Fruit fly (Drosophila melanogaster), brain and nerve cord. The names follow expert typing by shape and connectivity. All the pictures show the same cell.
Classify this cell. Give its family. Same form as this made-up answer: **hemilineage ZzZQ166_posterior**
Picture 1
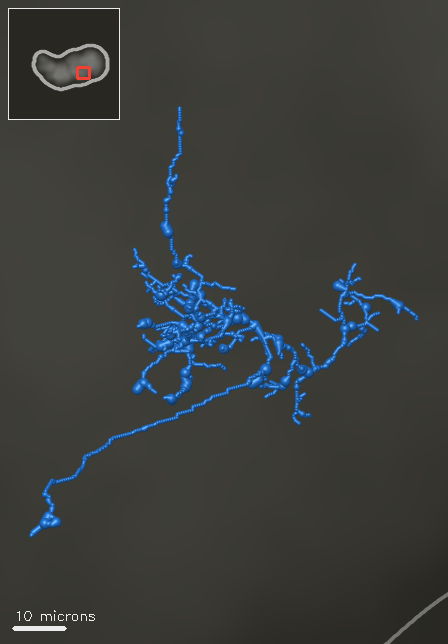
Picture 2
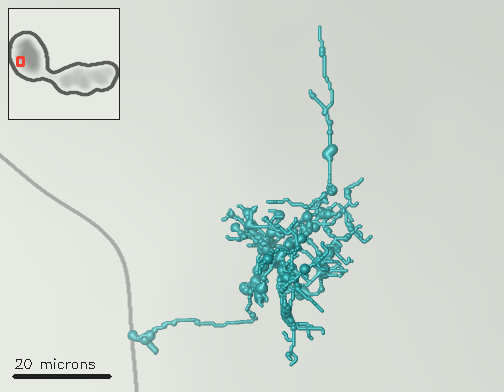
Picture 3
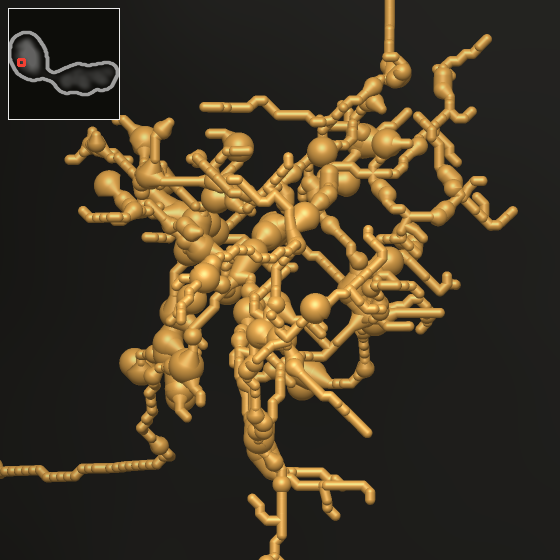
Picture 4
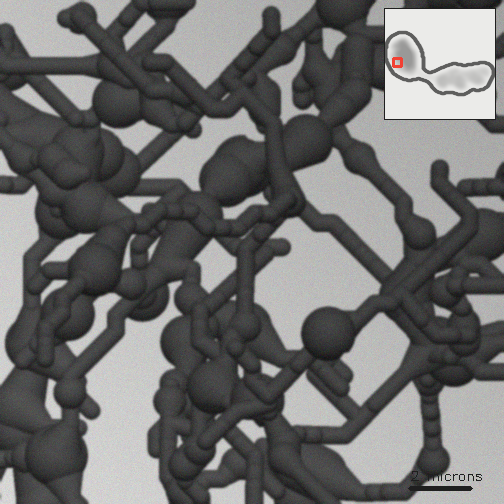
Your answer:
**hemilineage TRdl_a**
